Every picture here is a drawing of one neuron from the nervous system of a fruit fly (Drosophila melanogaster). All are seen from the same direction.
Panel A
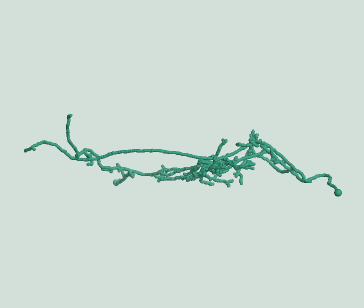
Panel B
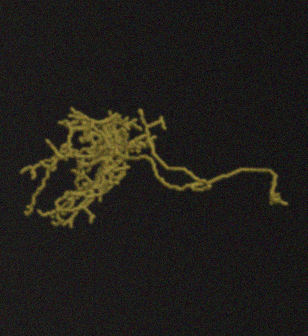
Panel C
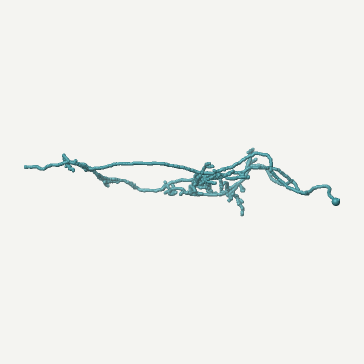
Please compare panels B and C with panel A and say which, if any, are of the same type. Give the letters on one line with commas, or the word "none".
C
